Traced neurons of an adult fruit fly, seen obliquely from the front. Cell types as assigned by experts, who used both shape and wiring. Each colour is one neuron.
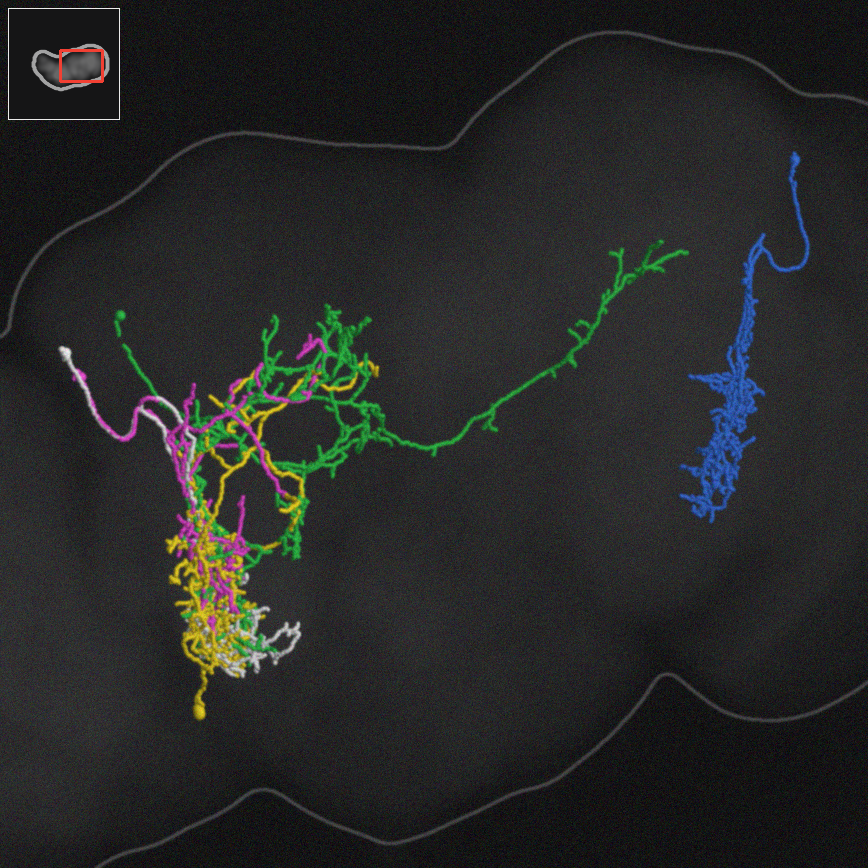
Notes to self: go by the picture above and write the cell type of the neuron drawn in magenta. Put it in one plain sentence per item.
The cell type is CB2763.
